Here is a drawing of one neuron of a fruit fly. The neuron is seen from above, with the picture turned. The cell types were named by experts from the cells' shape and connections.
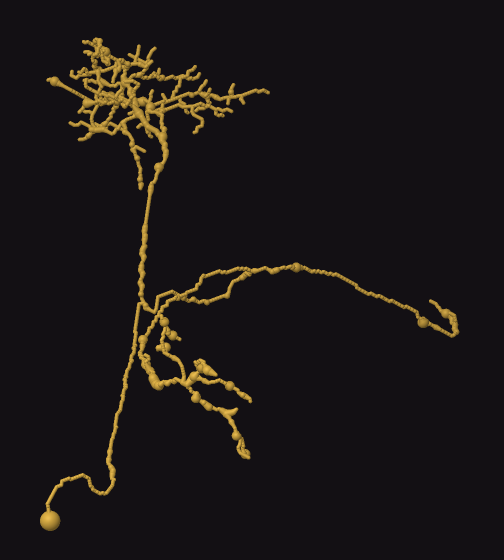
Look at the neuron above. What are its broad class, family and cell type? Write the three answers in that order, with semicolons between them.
central-brain intrinsic neuron; hemilineage DM5_ventral; WED163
